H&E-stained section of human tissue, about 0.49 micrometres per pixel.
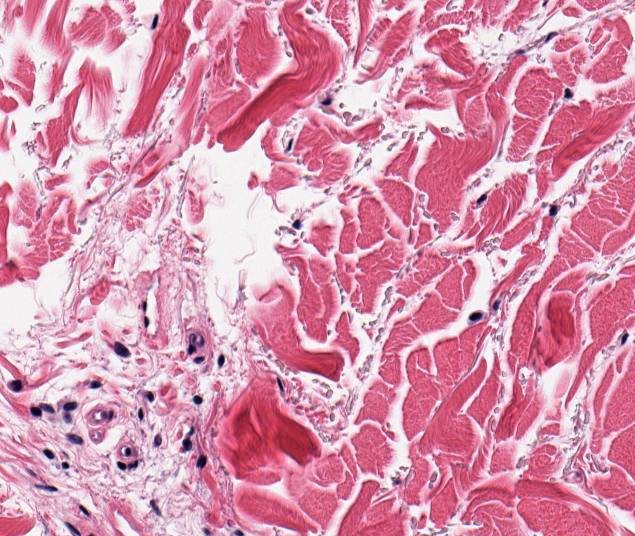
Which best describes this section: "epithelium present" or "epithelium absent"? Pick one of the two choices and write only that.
Epithelium absent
